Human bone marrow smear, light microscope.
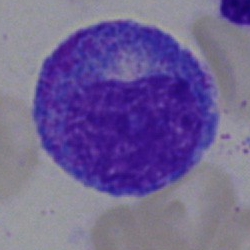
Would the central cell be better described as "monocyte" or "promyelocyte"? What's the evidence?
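What you have here is a promyelocyte, not a monocyte. Start with the cytoplasm: it is blue.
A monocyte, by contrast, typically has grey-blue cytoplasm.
Now look at the nucleus, whose upper border is indented, with a pale area in the cytoplasm just above it. Fine purple granules are scattered through the cytoplasm as well.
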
